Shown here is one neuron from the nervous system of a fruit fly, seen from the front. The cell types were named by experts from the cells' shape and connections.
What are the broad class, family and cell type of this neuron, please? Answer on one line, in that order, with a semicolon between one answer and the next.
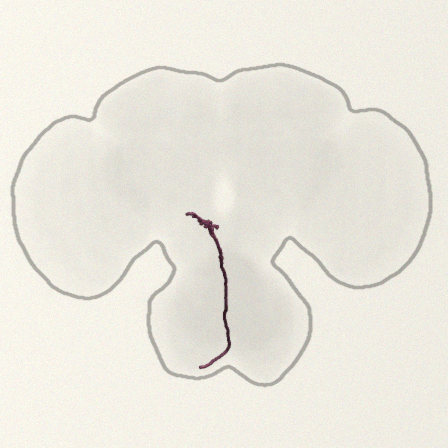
sensory neuron ascending to the brain; class gustatory; LgAG9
